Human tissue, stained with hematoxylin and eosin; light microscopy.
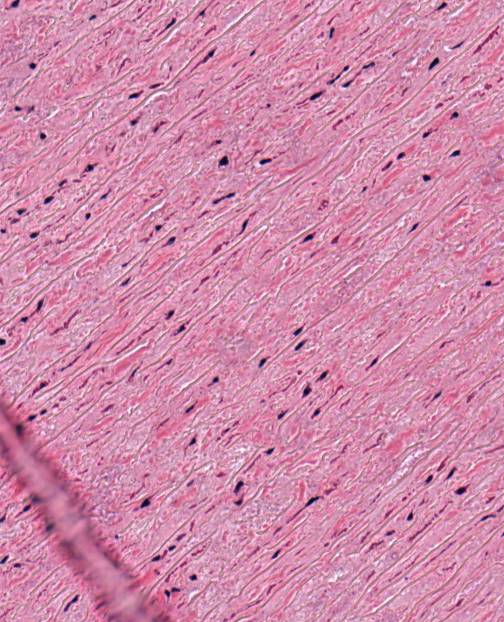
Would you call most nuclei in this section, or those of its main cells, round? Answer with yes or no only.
No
